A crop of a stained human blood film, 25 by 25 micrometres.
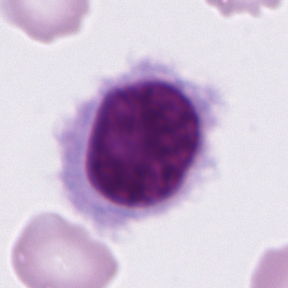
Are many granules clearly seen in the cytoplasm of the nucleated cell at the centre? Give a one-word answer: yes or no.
No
